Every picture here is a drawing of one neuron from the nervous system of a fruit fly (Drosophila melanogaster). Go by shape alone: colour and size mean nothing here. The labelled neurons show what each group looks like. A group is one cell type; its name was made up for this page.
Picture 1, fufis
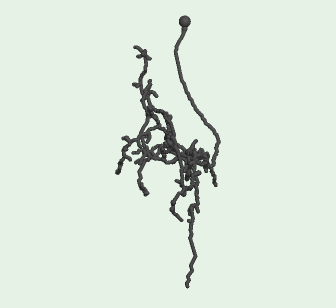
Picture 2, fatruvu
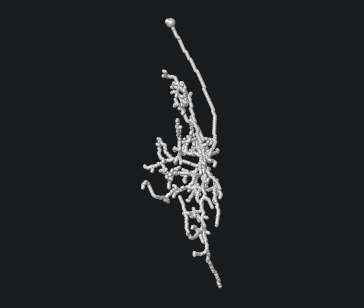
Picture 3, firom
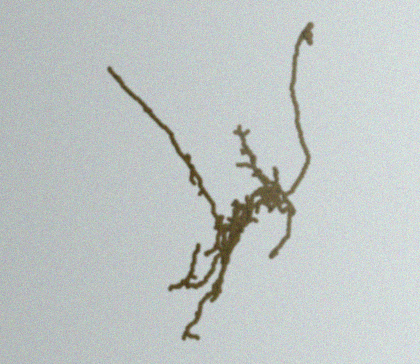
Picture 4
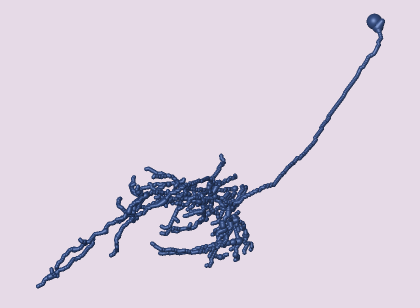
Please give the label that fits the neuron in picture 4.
firom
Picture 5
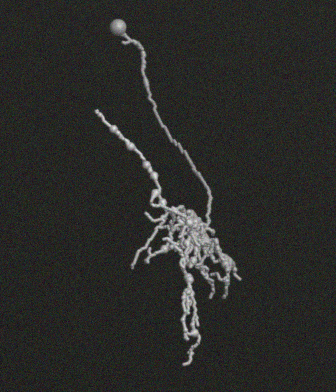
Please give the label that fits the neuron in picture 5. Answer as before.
firom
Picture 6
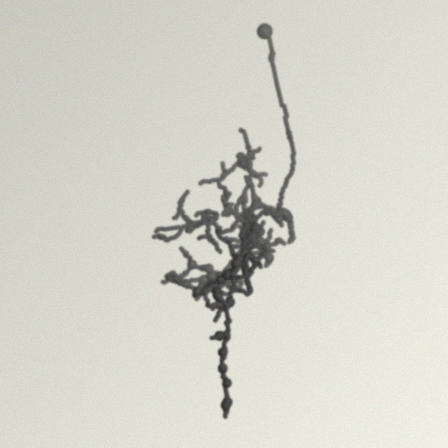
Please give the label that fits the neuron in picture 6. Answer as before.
fatruvu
